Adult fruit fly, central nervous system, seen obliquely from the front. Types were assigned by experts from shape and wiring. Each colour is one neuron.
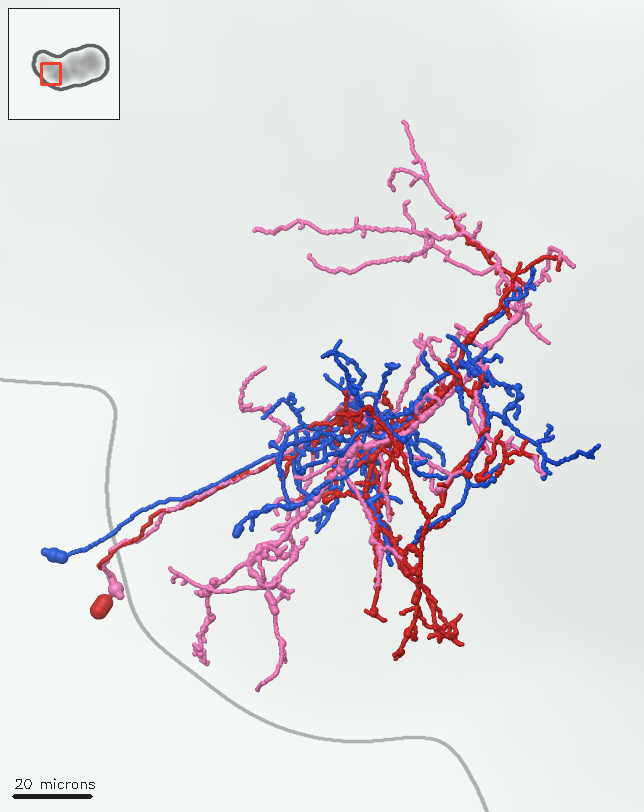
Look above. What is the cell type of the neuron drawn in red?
IN21A058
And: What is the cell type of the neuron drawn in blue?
IN21A050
